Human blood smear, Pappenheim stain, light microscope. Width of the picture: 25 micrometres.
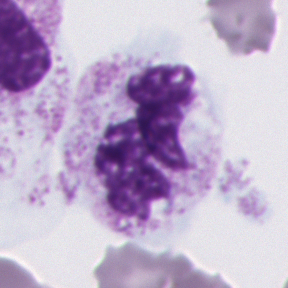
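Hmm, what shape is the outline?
Roughly round.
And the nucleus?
Irregular, folded into connected lobes, with no nucleoli visible.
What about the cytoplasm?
Filled with fine pink-violet granules.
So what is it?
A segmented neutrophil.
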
